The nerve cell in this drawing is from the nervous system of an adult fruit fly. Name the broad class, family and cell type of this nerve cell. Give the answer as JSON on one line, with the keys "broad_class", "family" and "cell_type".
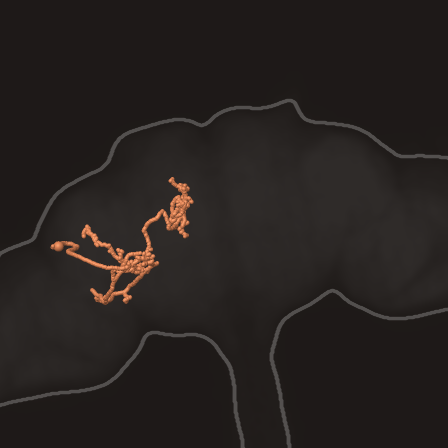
{"broad_class": "central-brain intrinsic neuron", "family": "hemilineage SLPav2", "cell_type": "SMP046"}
